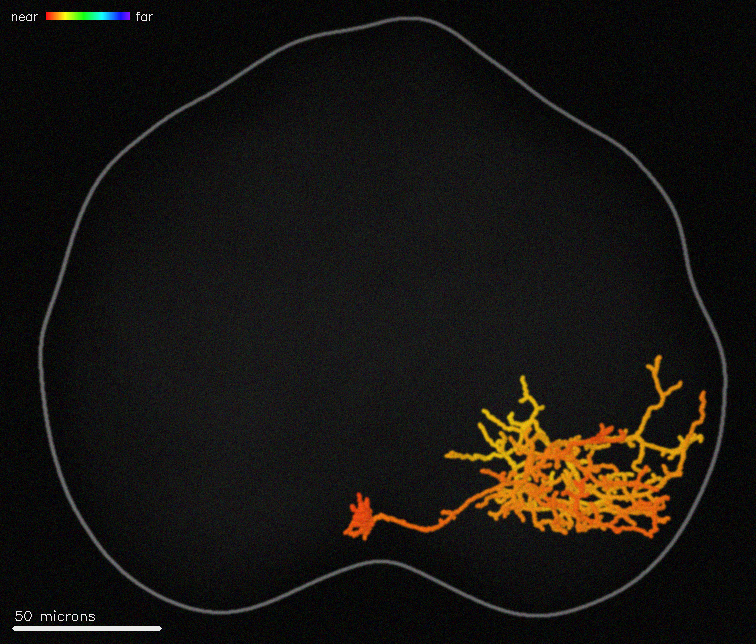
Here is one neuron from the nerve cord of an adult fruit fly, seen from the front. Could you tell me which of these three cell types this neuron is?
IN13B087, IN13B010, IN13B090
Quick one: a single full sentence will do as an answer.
The cell type that fits this neuron is IN13B010.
